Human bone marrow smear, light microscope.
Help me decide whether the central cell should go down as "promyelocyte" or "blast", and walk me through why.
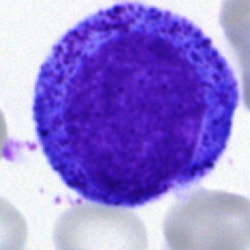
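Promyelocyte. Round outline, deep purple nucleus. Coarse dark purple granules pack the cytoplasm; dark granules also lie scattered over the nucleus.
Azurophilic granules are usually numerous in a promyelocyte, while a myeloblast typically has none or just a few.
The granules here are numerous, which favours promyelocyte over blast.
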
